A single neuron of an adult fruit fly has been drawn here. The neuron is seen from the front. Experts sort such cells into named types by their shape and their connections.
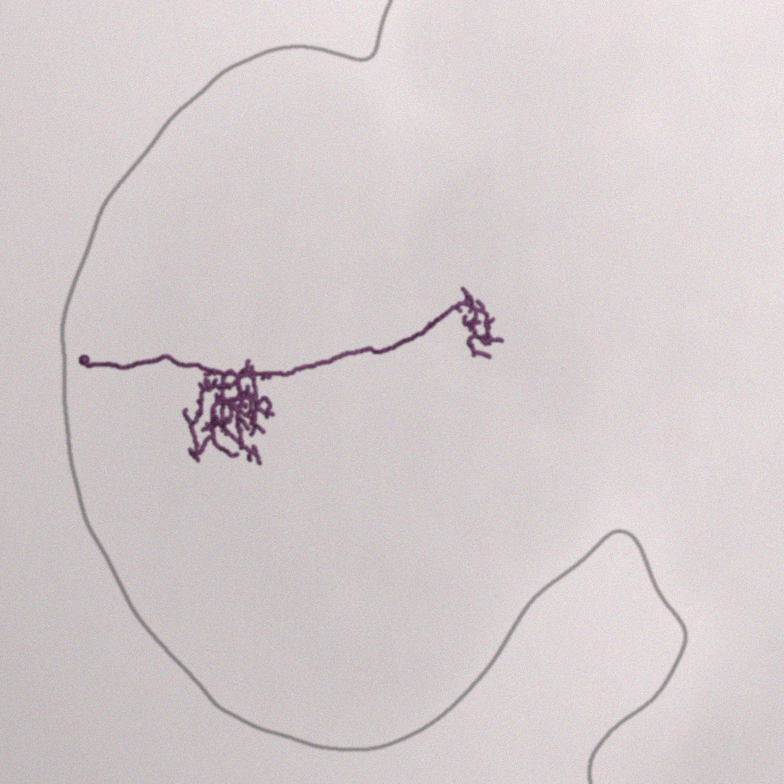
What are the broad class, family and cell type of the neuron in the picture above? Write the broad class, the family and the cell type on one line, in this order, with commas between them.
optic-lobe intrinsic neuron, Tm, Tm38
